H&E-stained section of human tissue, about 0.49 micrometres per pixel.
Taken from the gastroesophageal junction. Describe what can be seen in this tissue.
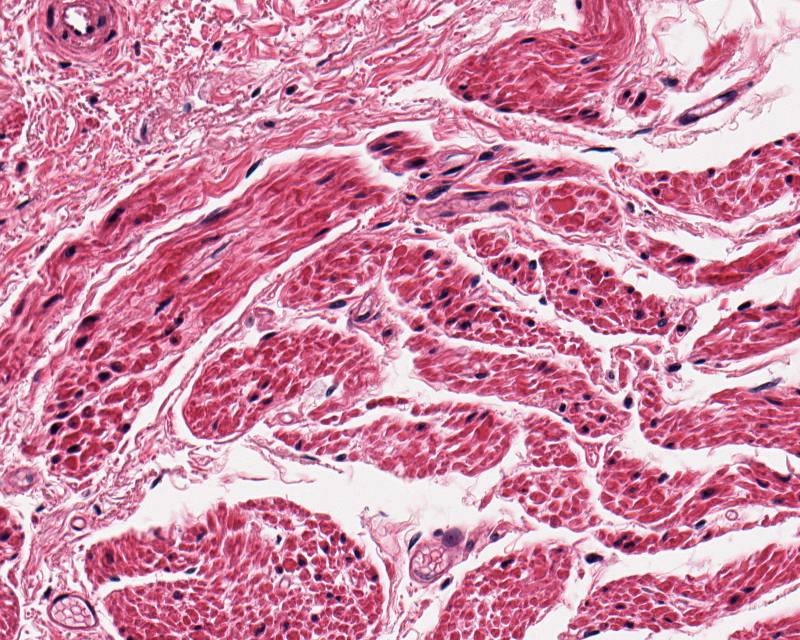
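Lower half: bundles of muscle cells, mostly cut across, seen as rounded pink profiles. Cytoplasm bright pink, no cross-striations. Nuclei single, dark, central. Top left corner: small round thick-walled vessel.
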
